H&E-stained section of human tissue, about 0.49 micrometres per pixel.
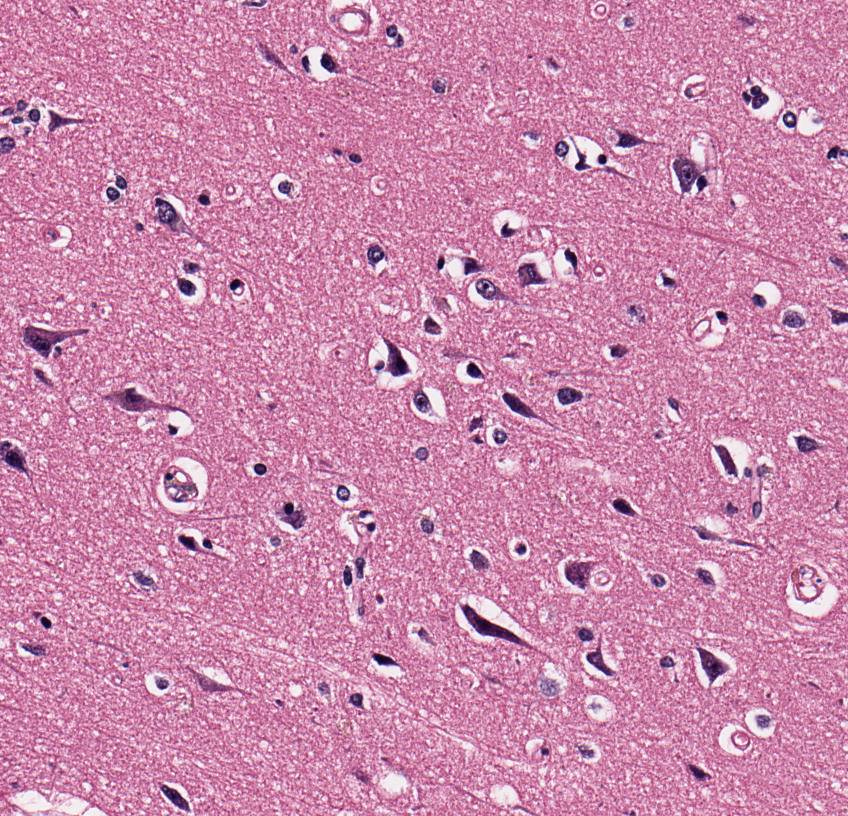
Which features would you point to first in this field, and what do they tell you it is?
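That's cerebral cortex. The whole field is pink, finely granular neuropil with cells scattered singly. Triangular neuronal cell bodies with a single tapering process sit at the left edge and in the lower centre, for example.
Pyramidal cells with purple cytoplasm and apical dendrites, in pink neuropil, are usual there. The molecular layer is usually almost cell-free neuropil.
These scattered neuronal cell bodies set this field apart from it. Many are shrunken and dark purple, nucleus and cytoplasm hard to tell apart. Between the neurons sit small round dark nuclei with little or no visible cytoplasm.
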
